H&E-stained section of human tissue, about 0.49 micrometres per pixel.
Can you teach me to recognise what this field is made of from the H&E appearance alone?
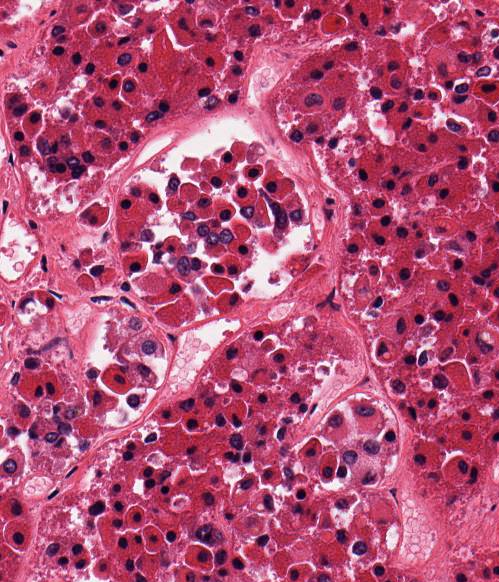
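Here you have pars distalis of the pituitary. Rounded nests, parted by thin pink fibrous septa, hold mostly large polygonal cells with abundant, intensely eosinophilic, granular cytoplasm and round dark nuclei. A scattered minority, as in the lower middle, have paler, finely vacuolated cytoplasm.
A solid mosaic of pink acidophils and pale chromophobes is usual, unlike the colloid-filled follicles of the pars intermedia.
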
